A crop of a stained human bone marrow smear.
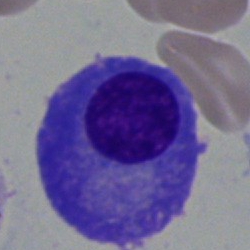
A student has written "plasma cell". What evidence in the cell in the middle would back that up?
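With this plasma cell, the cytoplasm's abundant and deep blue, and no distinct granules show in it. There's a paler zone of cytoplasm just below the nucleus, and that fits.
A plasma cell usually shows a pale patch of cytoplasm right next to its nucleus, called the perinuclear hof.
The margin, for its part, has a few small ragged projections rather than a smooth edge.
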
